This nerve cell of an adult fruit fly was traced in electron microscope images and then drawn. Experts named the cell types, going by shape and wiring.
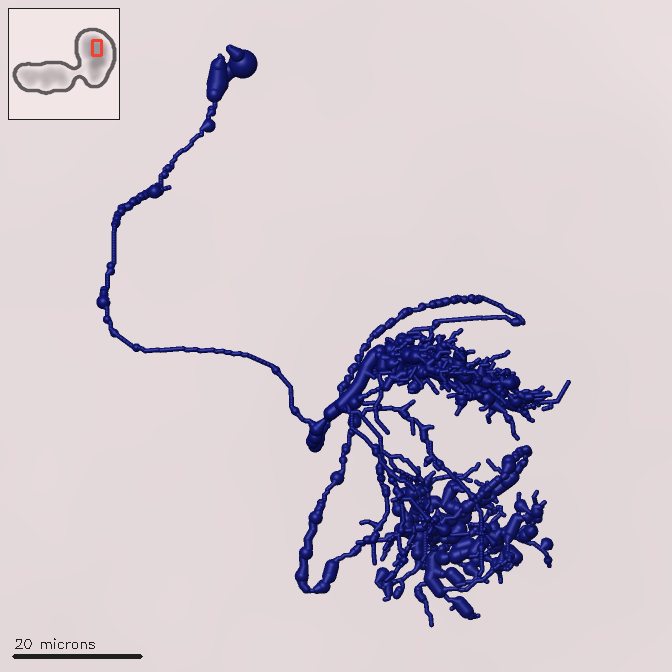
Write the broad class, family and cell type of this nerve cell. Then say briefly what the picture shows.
Its broad class is central-brain intrinsic neuron. Its family is called class CX. It is of cell type hDeltaG. By the scale bar it is about 90 microns tall in this view. Dozens of branch ends can be seen.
